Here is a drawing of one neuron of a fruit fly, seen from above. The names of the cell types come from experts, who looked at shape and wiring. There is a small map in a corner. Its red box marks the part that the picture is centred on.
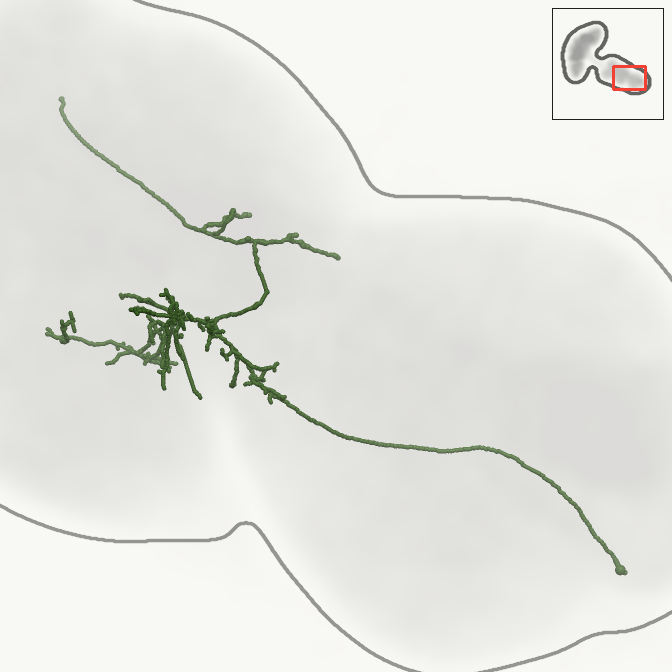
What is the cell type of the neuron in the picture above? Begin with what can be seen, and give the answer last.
It is in the nerve cord and does not reach the brain. The cell body can be seen at the lower right of the picture. This is a nerve-cord intrinsic neuron. Its cell type is IN06A077.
